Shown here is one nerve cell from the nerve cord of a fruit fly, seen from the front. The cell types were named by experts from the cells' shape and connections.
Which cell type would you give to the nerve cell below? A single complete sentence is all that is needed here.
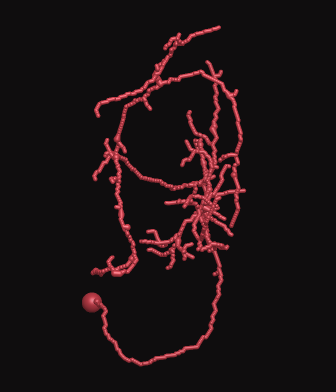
The nerve cell here is of the cell type IN20A.22A092.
